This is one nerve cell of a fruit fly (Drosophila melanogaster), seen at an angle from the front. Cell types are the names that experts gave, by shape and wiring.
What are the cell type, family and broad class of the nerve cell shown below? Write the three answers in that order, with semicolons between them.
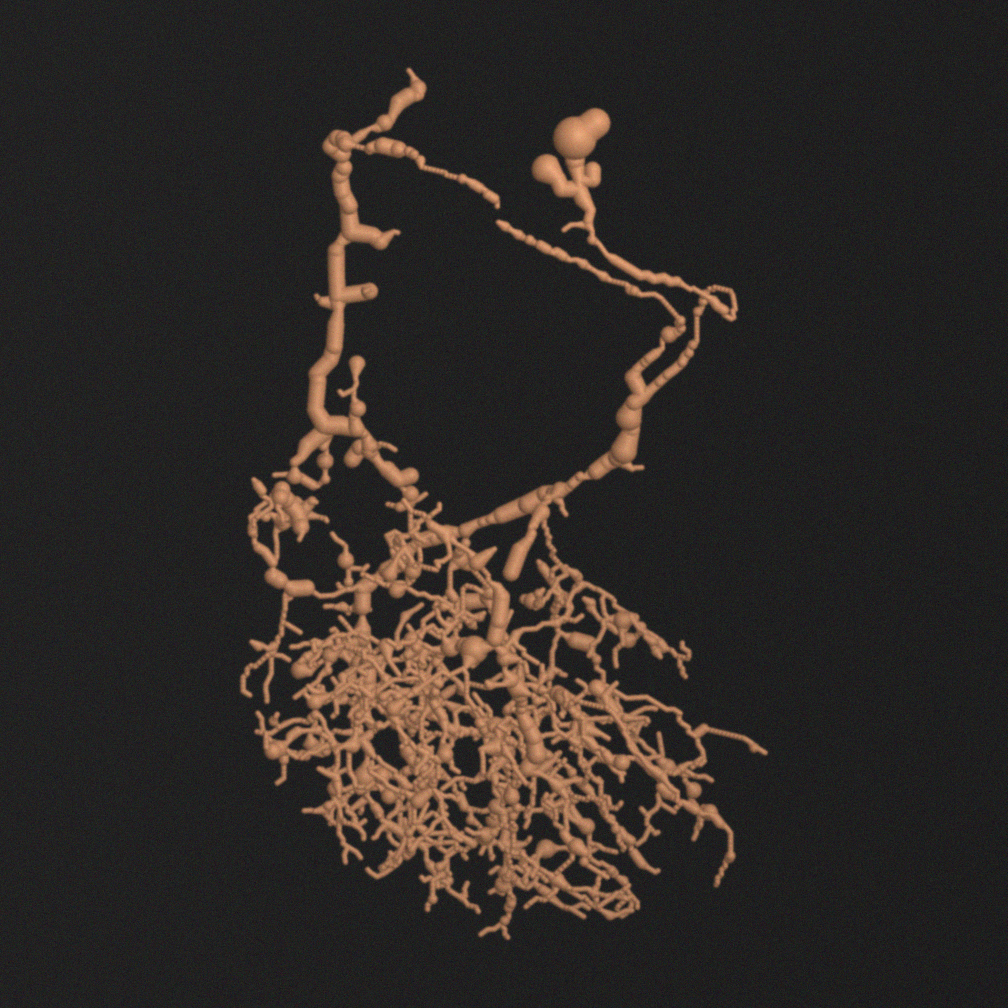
AVLP411; hemilineage VLPa1_lateral; central-brain intrinsic neuron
